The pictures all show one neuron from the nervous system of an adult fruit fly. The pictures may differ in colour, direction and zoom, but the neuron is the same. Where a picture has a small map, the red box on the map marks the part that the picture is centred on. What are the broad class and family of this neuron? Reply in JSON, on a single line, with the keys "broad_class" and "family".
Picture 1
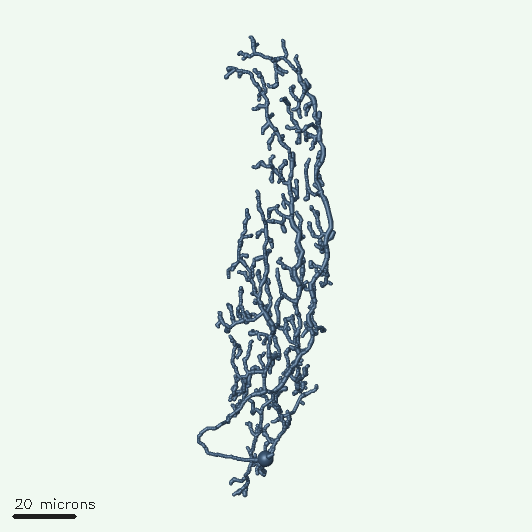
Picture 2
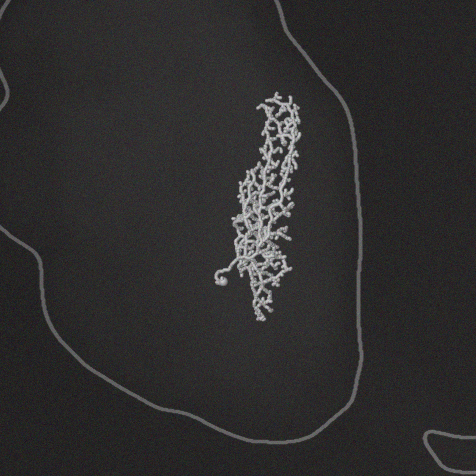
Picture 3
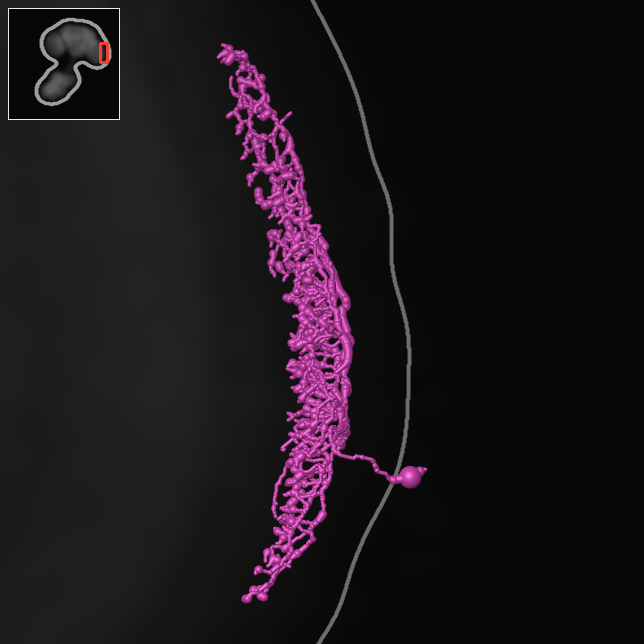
{"broad_class": "optic-lobe intrinsic neuron", "family": "Dm"}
